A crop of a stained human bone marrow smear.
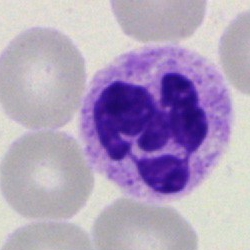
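Segmented neutrophil, the cell in the middle of a stained human bone marrow smear. I note that its chromatin is dense, dark purple and clumped. Searching the nucleus, I find no visible nucleoli. And the cytoplasm, as I follow it round, contains no vacuoles.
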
